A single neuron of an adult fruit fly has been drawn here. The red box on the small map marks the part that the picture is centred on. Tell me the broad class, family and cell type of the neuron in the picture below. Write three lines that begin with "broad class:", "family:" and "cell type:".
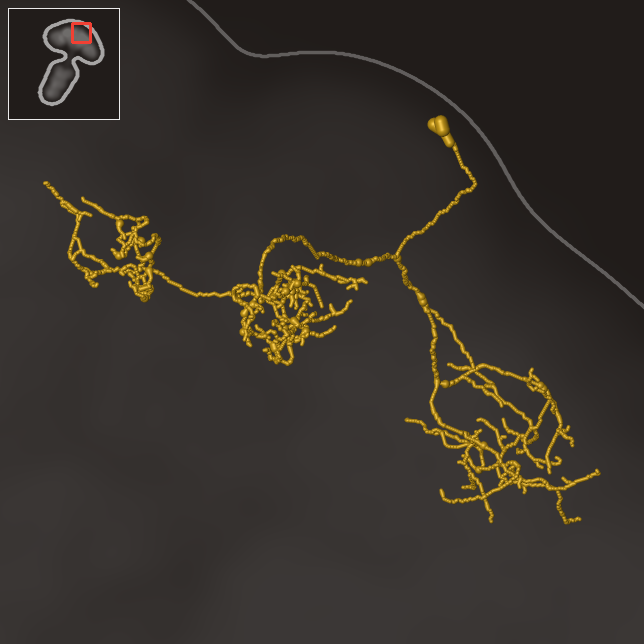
broad class: central-brain intrinsic neuron
family: class DAN
cell type: PAM04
